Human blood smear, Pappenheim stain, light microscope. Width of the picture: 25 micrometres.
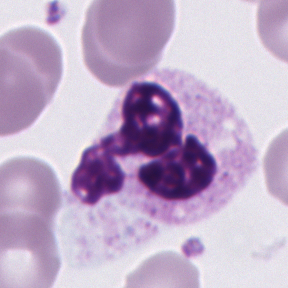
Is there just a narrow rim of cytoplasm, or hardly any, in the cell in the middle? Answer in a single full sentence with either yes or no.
No, the cell has plenty of cytoplasm around its nucleus.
